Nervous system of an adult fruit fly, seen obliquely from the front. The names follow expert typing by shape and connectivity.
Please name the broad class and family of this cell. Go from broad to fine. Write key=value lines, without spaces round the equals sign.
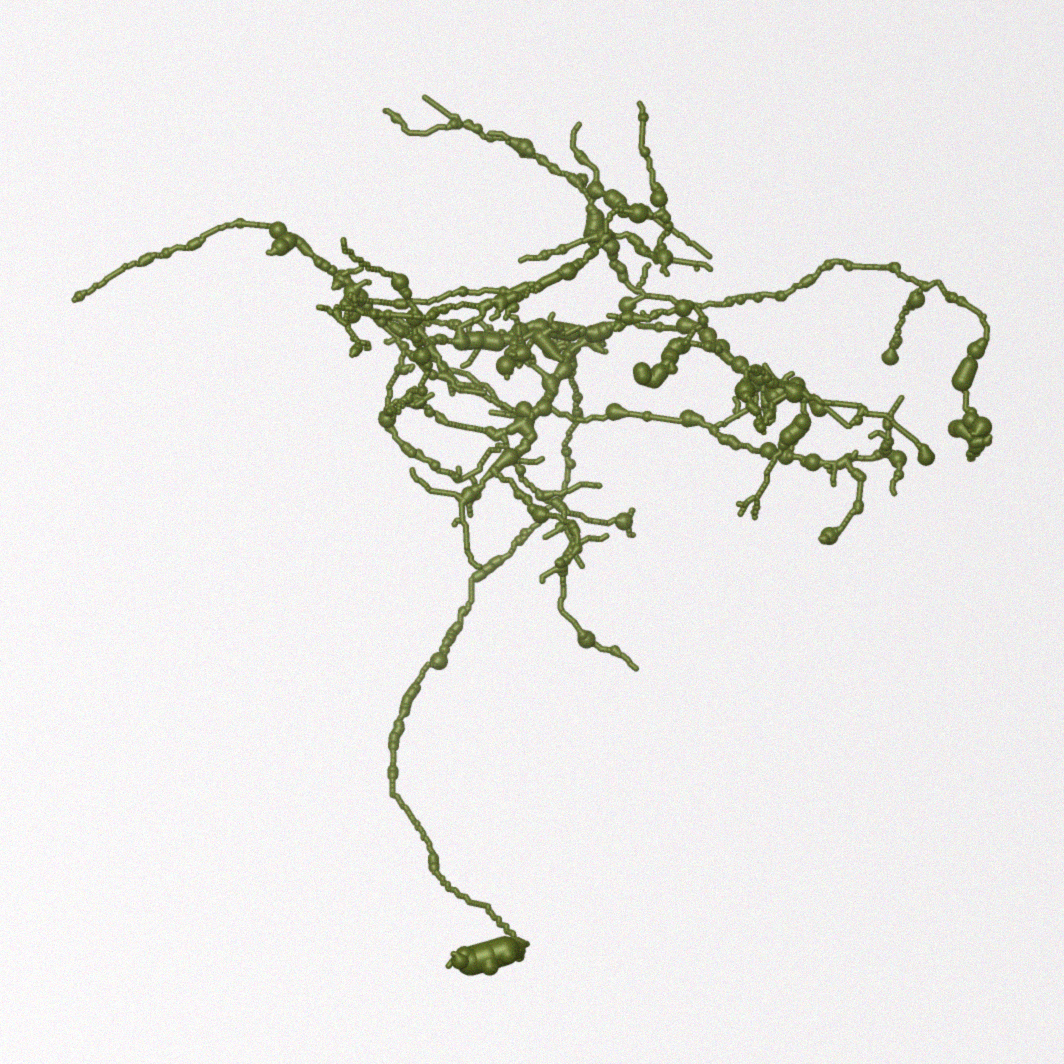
broad_class=nerve-cord intrinsic neuron
family=hemilineage 04B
